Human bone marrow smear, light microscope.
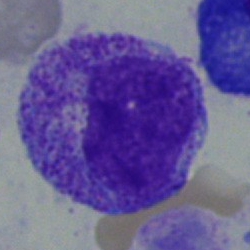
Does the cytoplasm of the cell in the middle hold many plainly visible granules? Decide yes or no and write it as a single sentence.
Yes, the cell's cytoplasm contains many granules that can be seen.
